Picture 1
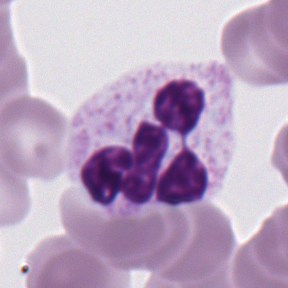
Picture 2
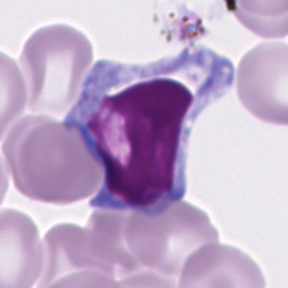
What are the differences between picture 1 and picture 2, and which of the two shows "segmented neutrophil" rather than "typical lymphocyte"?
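In picture 1 you have a segmented neutrophil, and in picture 2 a typical lymphocyte. Start with the nucleus in picture 1: it is divided into several separate lobes, and the two on the right are joined by a thin thread of chromatin.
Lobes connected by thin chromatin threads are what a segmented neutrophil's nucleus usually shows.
Its chromatin is dark purple and densely clumped.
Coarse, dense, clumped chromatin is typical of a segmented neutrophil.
The typical lymphocyte's chromatin is also mostly dense and dark purple, though a paler patch lies on the left side of its nucleus. The cytoplasm differs too: the segmented neutrophil has plenty of it, pale pinkish-lilac and filled with fine, evenly scattered pinkish-violet granules, while the typical lymphocyte's cytoplasm is a deeper blue along the cell's outer edge than near the nucleus.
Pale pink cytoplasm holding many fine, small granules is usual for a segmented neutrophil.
No vacuoles are visible in the typical lymphocyte's cytoplasm. The outlines differ as well: roughly round in the segmented neutrophil, irregular and angular in the typical lymphocyte, where a red cell presses into the left side.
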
